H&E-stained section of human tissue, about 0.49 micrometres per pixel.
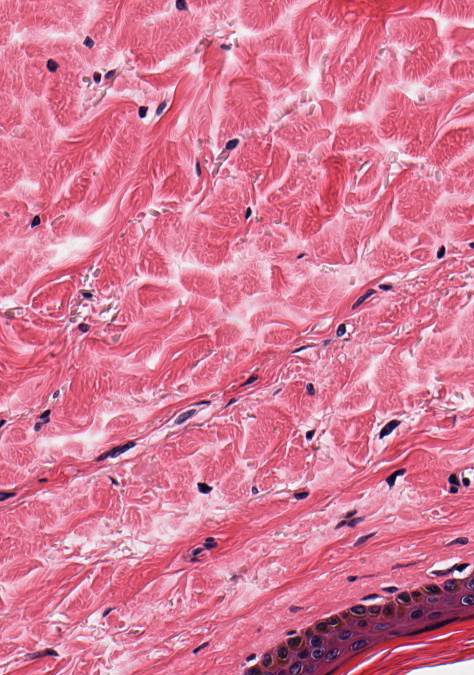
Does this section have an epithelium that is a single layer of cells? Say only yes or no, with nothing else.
No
